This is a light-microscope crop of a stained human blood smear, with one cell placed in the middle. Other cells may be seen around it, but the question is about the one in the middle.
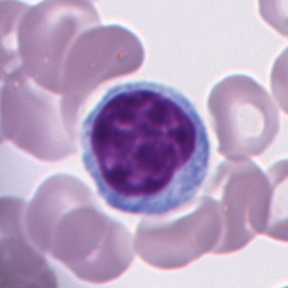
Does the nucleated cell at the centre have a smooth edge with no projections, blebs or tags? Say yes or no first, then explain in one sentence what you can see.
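Yes. The cell outline is smooth.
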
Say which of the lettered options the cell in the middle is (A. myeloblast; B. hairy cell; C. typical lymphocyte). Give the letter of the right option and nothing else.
C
